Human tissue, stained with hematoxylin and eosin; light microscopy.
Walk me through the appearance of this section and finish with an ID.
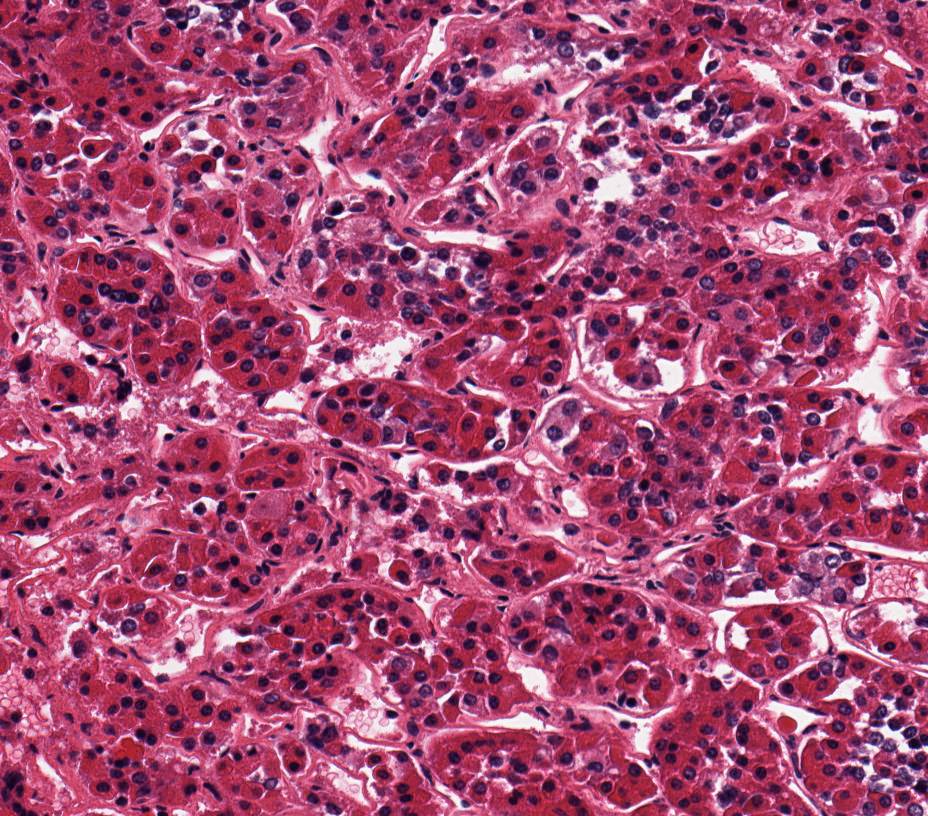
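Throughout the field, cells gather in rounded nests and short cords divided by thin partitions. Most nest cells carry abundant, deeply eosinophilic cytoplasm and usually a single round, dark nucleus, the nuclei being fairly uniform. The partitions are delicate fibrovascular septa with flattened nuclei and no thick collagen bands. This section is pituitary.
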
